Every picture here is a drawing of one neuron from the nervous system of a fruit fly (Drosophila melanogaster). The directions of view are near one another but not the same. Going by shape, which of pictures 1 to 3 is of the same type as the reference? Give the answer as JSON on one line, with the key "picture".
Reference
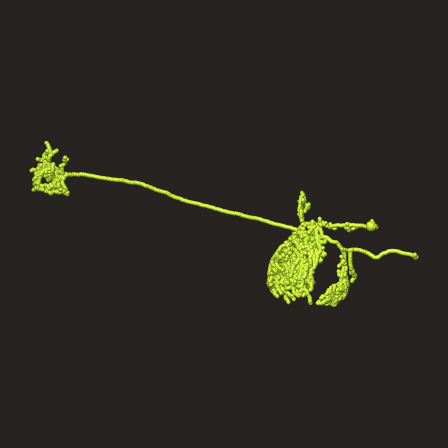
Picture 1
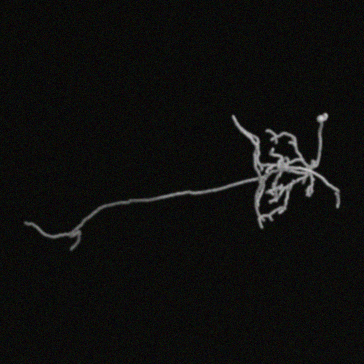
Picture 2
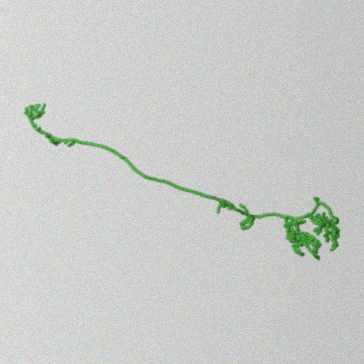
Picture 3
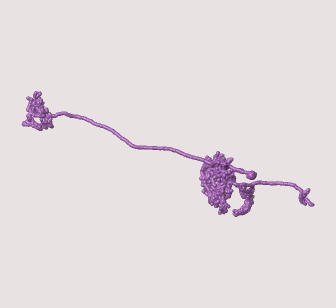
{"picture": 3}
